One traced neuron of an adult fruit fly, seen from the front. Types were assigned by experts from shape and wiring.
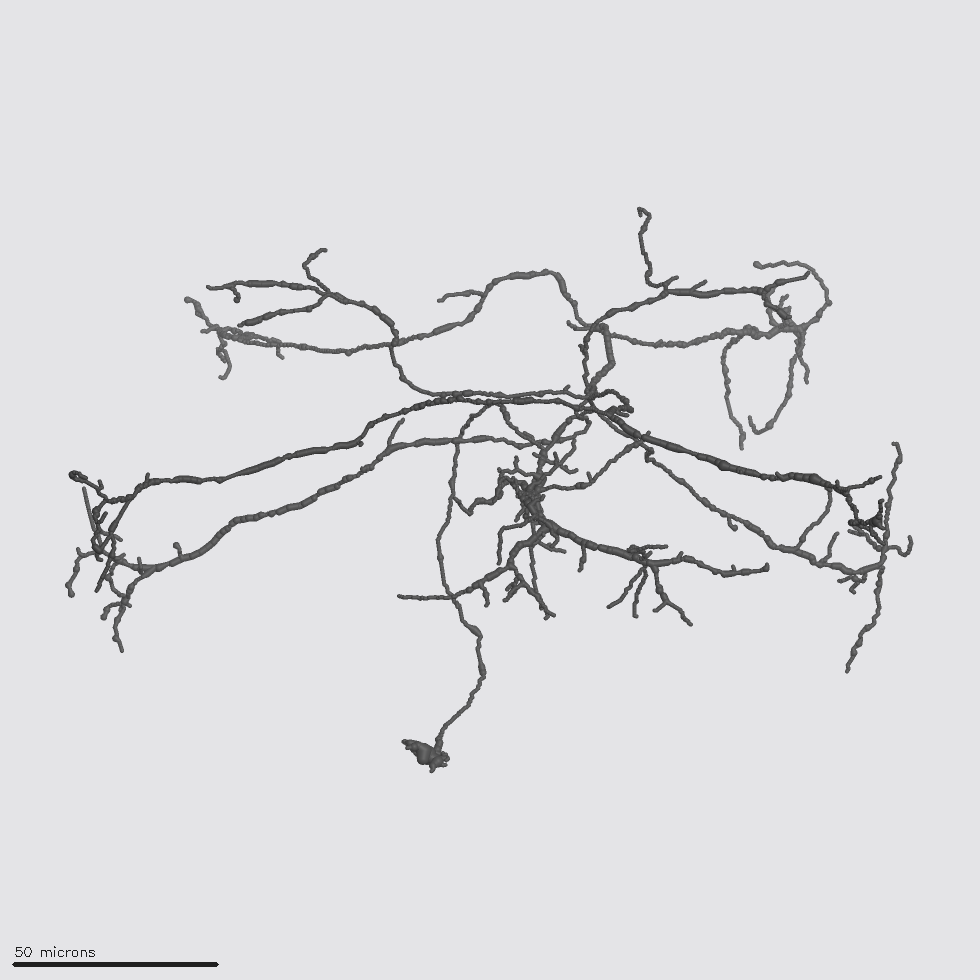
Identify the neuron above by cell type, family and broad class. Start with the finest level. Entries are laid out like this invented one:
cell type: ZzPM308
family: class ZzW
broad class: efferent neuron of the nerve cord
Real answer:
cell type: IN06B035
family: hemilineage 06B
broad class: nerve-cord intrinsic neuron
